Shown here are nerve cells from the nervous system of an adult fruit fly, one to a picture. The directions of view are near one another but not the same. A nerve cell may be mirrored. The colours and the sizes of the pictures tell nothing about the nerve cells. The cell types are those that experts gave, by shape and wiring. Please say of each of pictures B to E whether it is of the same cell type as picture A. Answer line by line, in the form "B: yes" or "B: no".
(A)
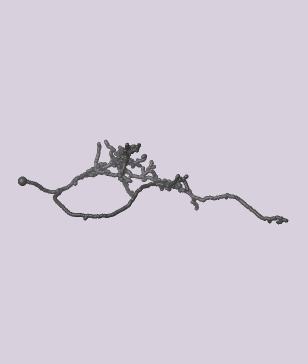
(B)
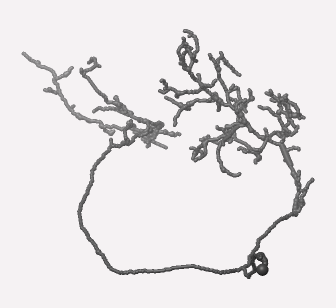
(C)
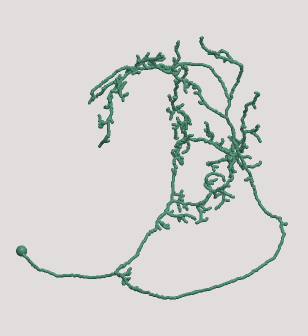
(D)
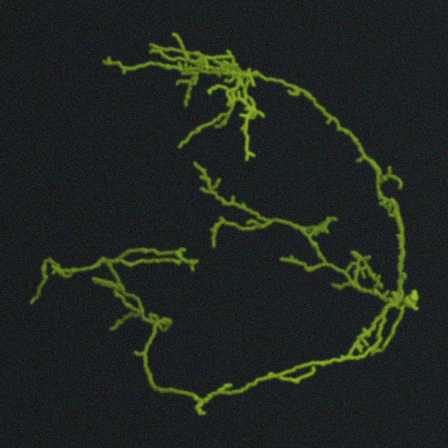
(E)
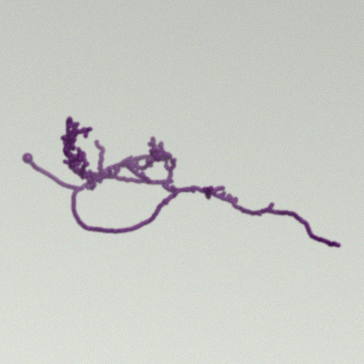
B: yes
C: no
D: no
E: yes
